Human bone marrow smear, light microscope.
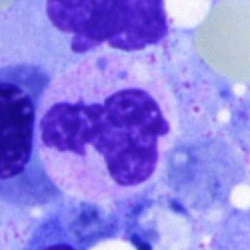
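Segmented neutrophil at the centre of this bone marrow smear. Follow the nucleus from left to right: it is elongated across the cell, and its outline is irregular, with several indentations. Its chromatin is dark purple and coarsely clumped. Fine pink-magenta granules lie scattered through the cytoplasm.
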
